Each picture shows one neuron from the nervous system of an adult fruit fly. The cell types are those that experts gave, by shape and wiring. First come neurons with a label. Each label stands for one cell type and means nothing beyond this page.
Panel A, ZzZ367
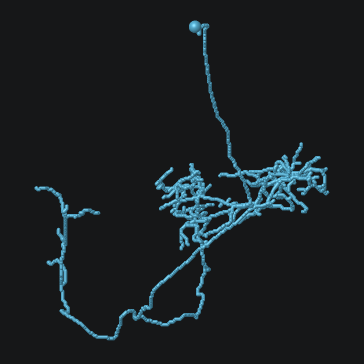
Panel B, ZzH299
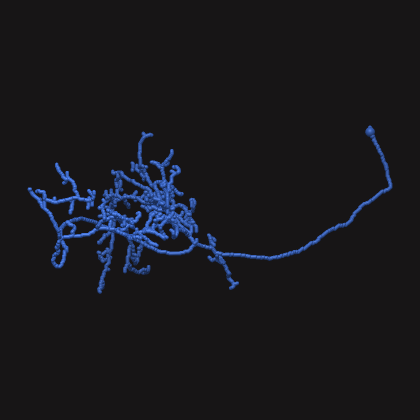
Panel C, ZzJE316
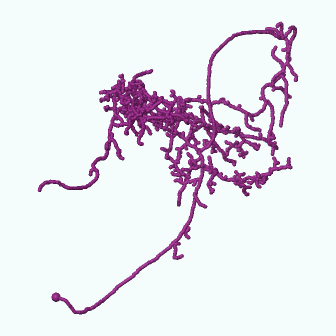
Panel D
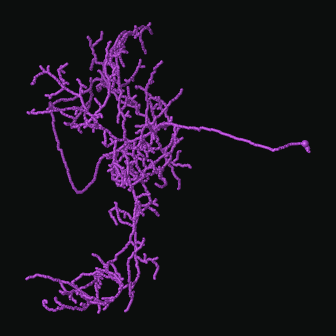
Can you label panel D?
ZzJE316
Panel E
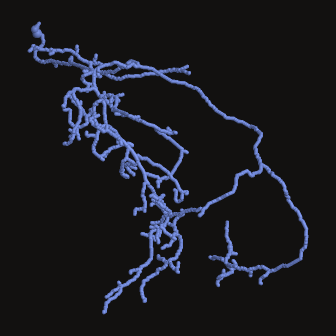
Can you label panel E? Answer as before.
ZzZ367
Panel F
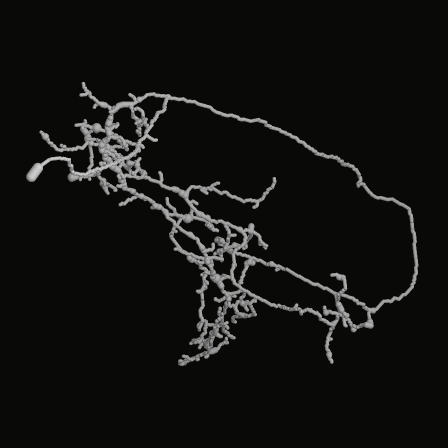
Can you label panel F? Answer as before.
ZzZ367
